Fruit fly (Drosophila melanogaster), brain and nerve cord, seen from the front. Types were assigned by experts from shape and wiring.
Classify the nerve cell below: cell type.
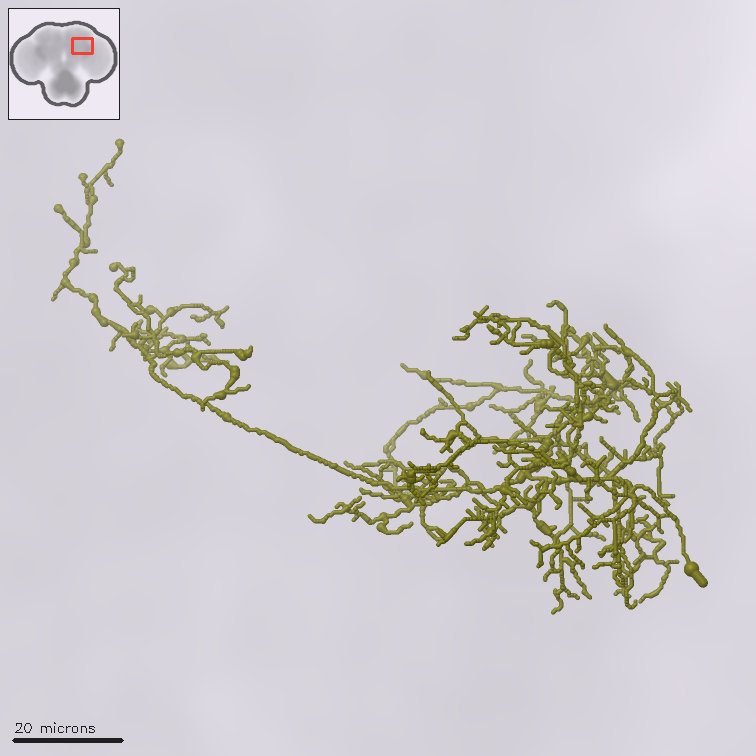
AVLP197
